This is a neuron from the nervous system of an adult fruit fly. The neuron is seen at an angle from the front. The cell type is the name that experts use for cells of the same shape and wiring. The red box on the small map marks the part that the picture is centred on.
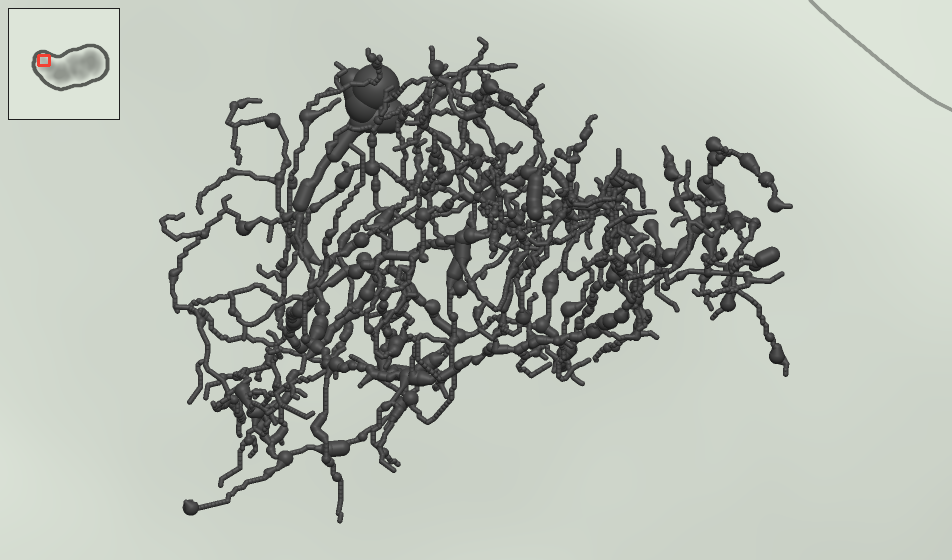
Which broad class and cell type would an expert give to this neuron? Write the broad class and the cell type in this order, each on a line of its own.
nerve-cord intrinsic neuron
INXXX322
